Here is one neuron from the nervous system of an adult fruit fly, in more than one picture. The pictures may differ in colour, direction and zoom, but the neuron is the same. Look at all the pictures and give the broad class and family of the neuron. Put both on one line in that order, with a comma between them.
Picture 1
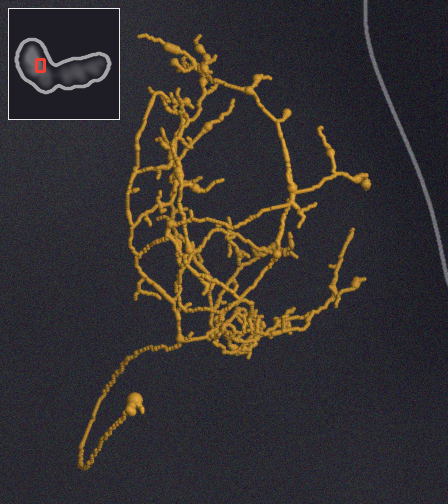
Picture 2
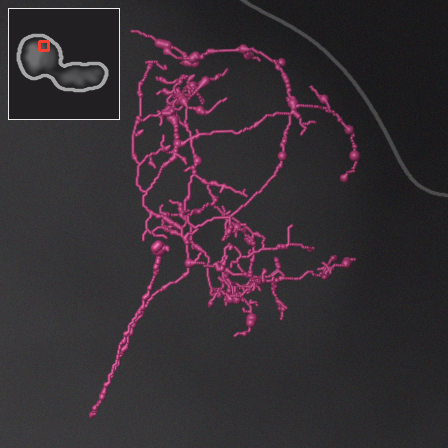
central-brain intrinsic neuron, hemilineage LHl4_dorsal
